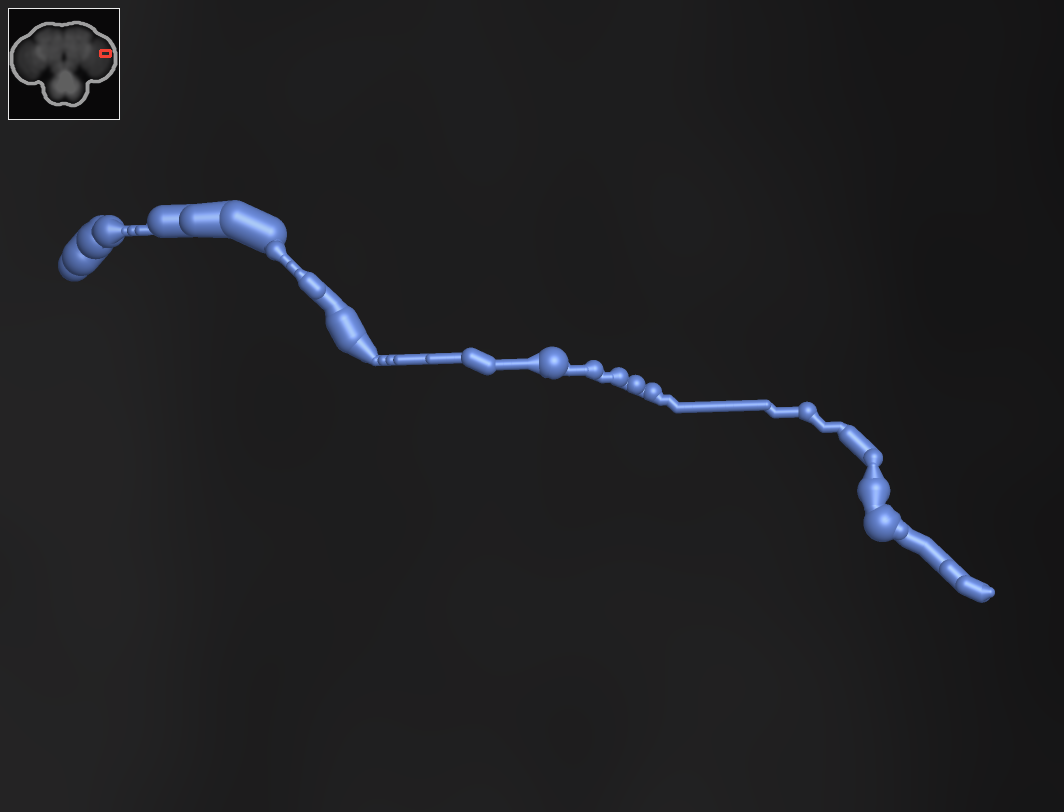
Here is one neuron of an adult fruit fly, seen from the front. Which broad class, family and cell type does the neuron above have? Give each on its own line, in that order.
photoreceptor or other optic-lobe sensory neuron
class visual
R8p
